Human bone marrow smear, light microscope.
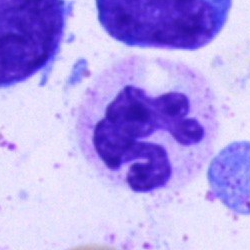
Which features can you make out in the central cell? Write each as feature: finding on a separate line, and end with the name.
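Lobes: several, joined together in a twisted mass
Chromatin: dark purple, densely condensed
Cytoplasm: abundant, pale pinkish-lilac
Granules: fine, pinkish-violet, scattered throughout
Answer: segmented neutrophil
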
